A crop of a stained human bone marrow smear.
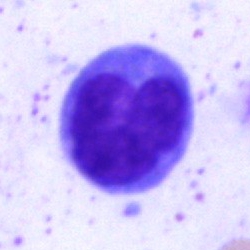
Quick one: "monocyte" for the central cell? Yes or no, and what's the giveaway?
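Blue cytoplasm with no distinct granules decides this case.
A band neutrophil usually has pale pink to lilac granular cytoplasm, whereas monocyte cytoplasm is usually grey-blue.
These findings speak against band neutrophil, so the name monocyte fits. Also seen: a round, smooth outline, a nucleus filling most of the cell, and chromatin staining deep purple.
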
